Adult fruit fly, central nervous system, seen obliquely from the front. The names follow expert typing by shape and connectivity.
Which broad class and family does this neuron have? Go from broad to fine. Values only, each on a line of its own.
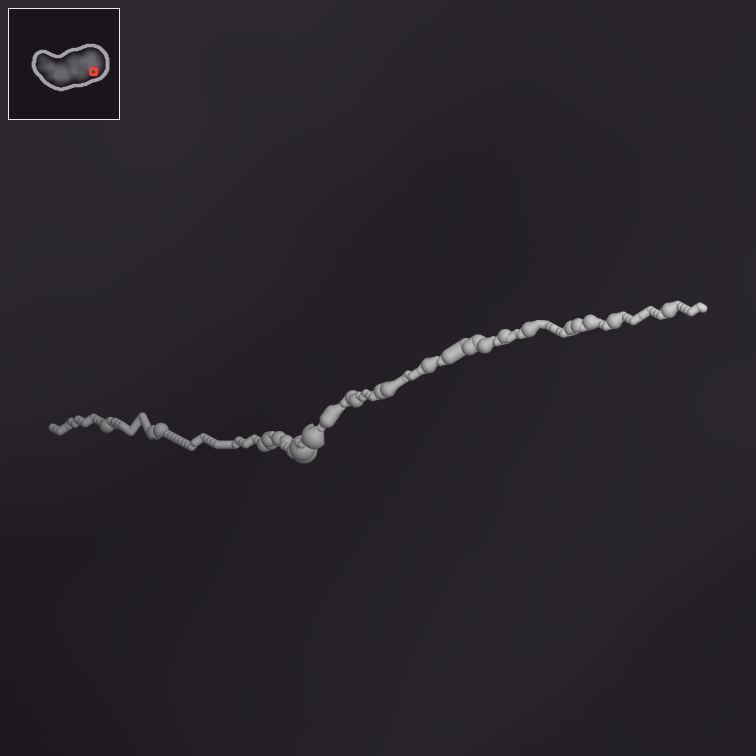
sensory neuron entering the brain
class mechanosensory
